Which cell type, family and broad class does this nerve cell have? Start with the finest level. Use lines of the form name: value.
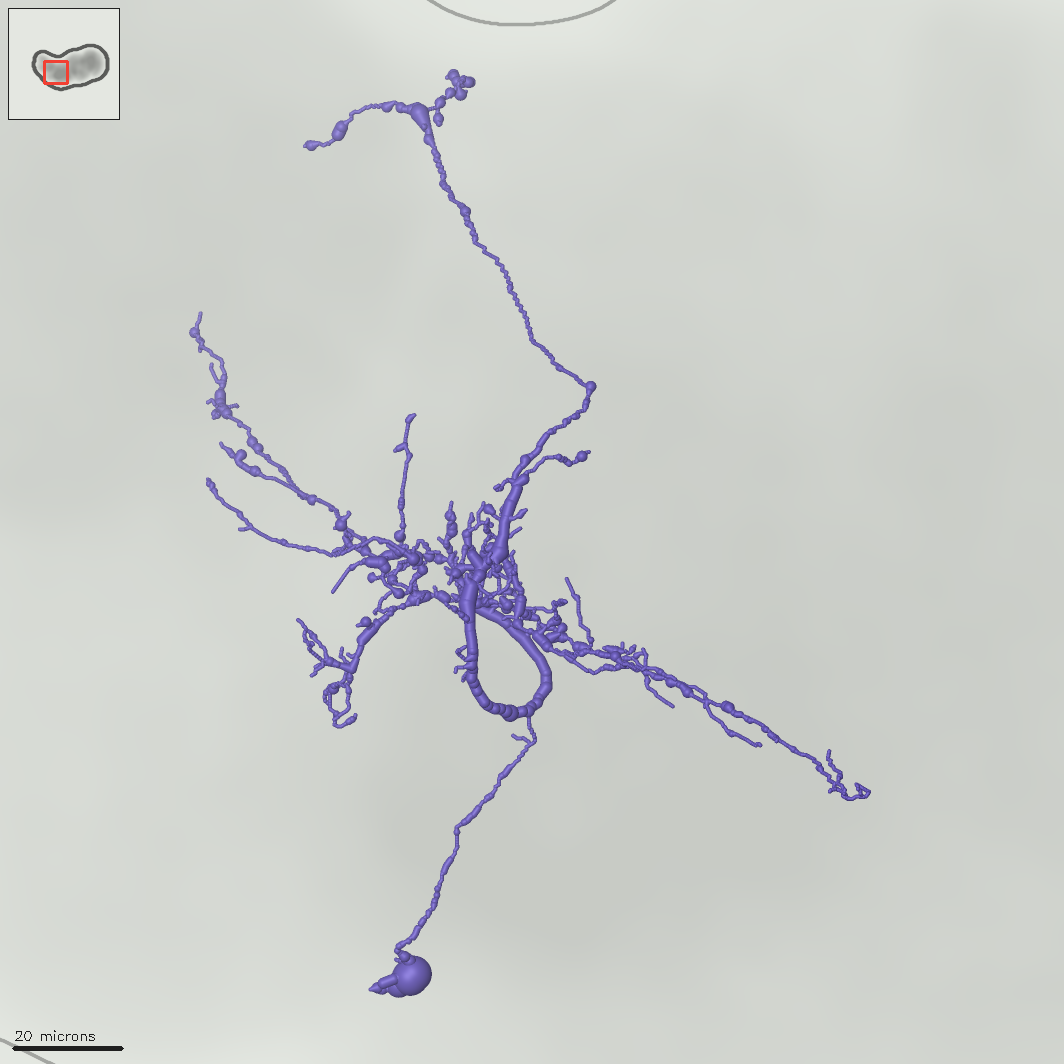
cell type: IN12A035
family: hemilineage 12A
broad class: nerve-cord intrinsic neuron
